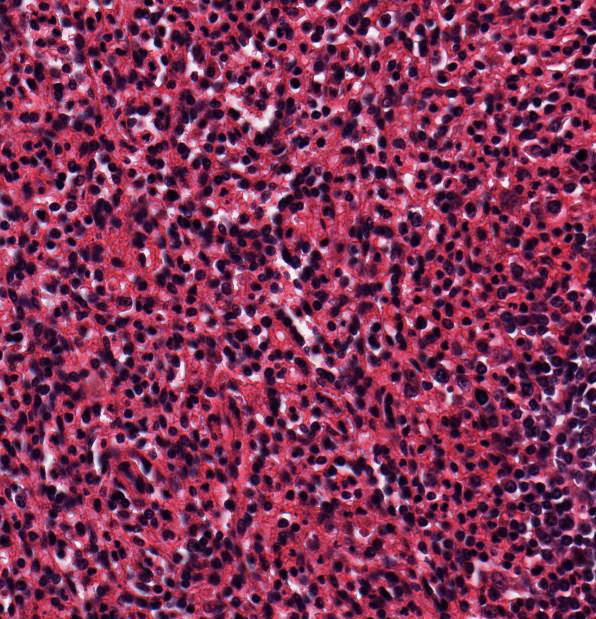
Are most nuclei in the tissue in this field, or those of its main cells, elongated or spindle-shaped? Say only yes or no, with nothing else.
No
